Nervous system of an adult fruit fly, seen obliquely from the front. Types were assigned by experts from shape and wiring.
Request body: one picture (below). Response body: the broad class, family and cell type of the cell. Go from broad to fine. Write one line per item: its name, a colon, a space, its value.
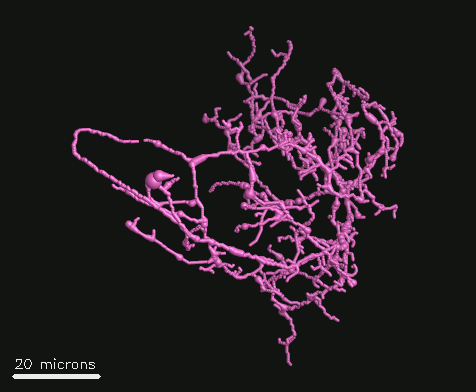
broad class: central-brain intrinsic neuron
family: hemilineage VLPa1_lateral
cell type: AVLP311_a2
